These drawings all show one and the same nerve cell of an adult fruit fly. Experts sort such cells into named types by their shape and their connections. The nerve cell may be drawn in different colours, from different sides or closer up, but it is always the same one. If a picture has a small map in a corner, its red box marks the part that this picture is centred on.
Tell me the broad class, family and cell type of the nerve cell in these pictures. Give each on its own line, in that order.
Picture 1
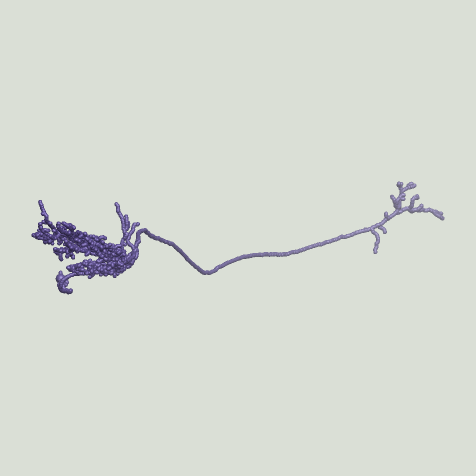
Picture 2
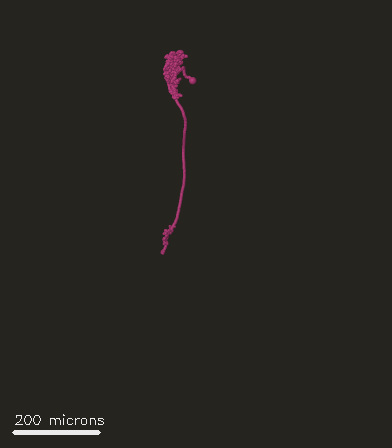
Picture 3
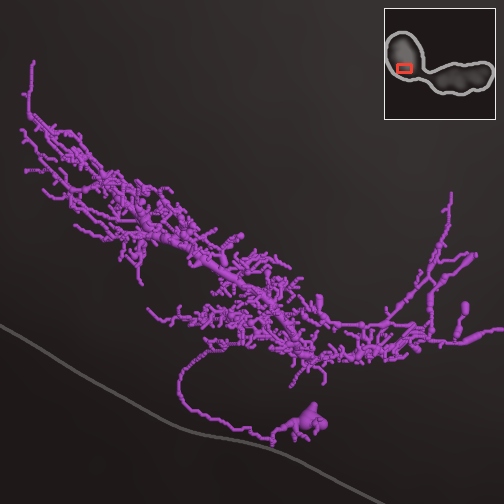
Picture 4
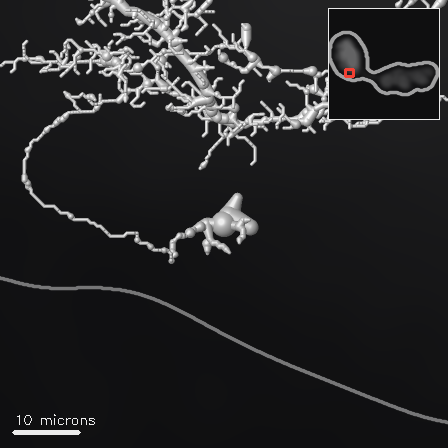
descending neuron
DNge
DNge174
